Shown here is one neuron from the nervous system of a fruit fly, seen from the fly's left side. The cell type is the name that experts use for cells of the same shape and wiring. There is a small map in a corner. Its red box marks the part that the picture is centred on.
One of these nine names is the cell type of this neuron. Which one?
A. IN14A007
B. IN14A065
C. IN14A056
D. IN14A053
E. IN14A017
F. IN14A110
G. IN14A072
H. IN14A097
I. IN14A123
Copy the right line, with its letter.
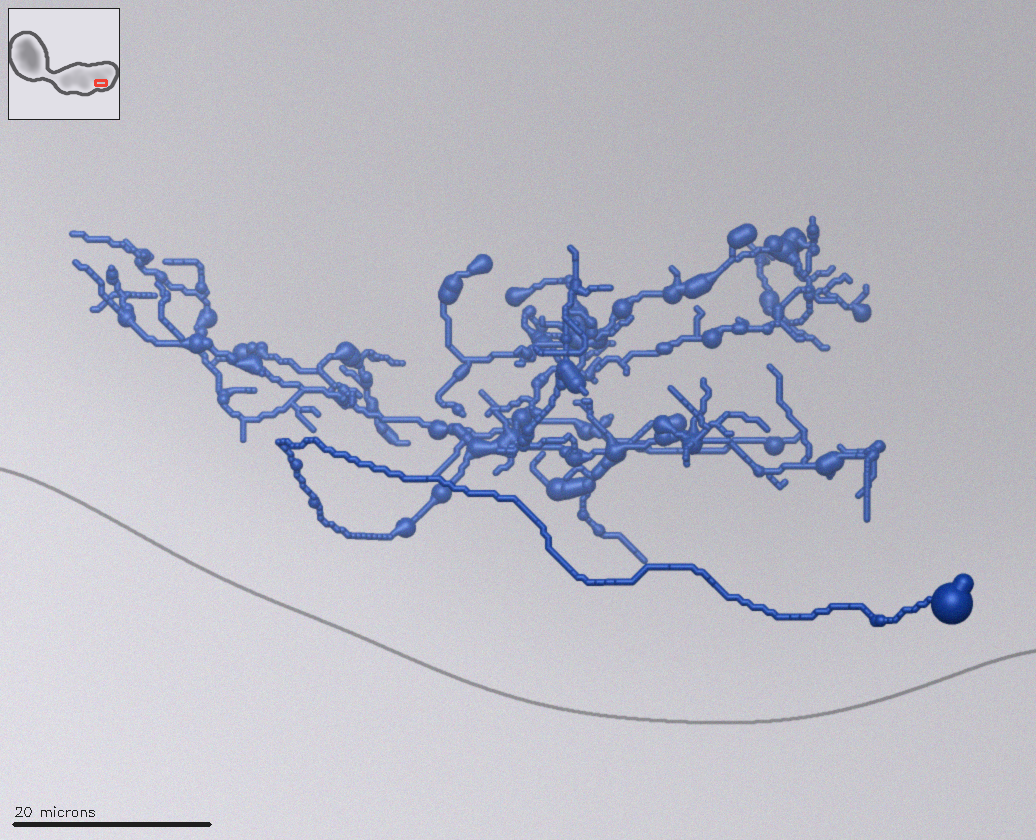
H. IN14A097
